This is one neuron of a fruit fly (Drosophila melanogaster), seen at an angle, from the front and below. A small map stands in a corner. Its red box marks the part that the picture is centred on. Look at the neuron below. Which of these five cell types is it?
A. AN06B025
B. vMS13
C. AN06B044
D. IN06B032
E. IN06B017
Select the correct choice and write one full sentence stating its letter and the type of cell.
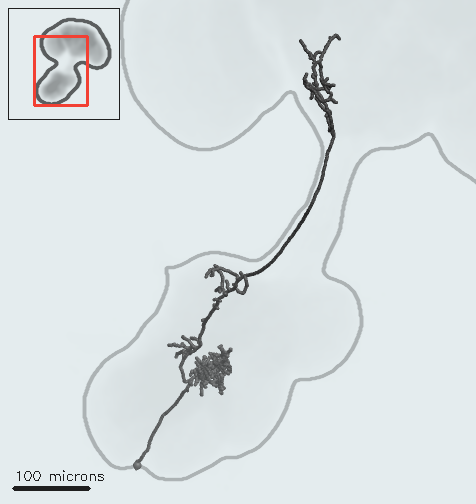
The type of cell that the neuron represents is AN06B044, option C.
